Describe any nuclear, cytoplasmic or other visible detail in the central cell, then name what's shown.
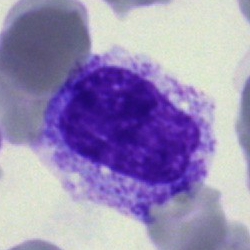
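Oval outline, edge ragged and granular. Chromatin dense, dark purple. Pale lilac cytoplasm rims the nucleus on all sides and is filled with many purple granules. This is a myelocyte.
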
